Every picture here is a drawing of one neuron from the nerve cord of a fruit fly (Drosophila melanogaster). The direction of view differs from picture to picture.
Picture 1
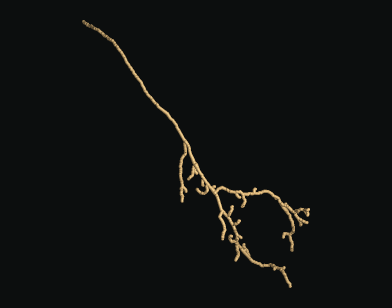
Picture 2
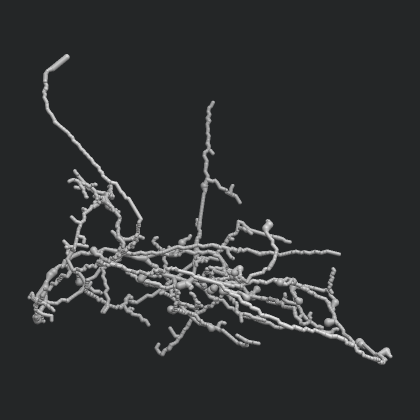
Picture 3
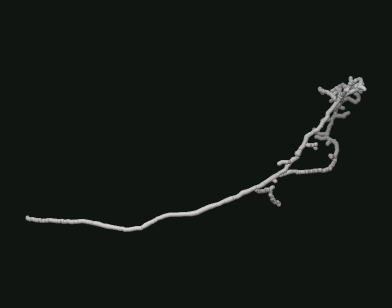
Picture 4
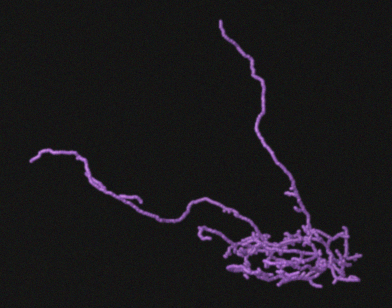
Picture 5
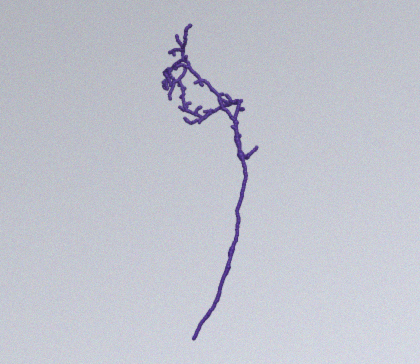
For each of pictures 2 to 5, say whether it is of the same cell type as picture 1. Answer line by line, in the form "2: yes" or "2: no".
2: no
3: yes
4: yes
5: yes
